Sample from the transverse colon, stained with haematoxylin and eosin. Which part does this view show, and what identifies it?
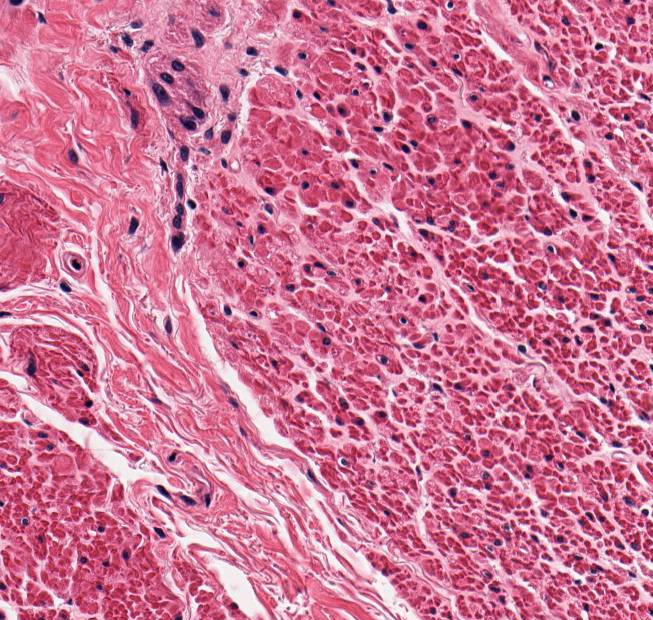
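What I see here is smooth muscle, across most of the centre and right; connective tissue bands the upper left. Its fibres, cut across, make many small rounded or polygonal profiles of strongly eosinophilic pink cytoplasm.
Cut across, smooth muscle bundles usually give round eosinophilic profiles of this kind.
Small, round, dark nuclei lie singly and scattered among them.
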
